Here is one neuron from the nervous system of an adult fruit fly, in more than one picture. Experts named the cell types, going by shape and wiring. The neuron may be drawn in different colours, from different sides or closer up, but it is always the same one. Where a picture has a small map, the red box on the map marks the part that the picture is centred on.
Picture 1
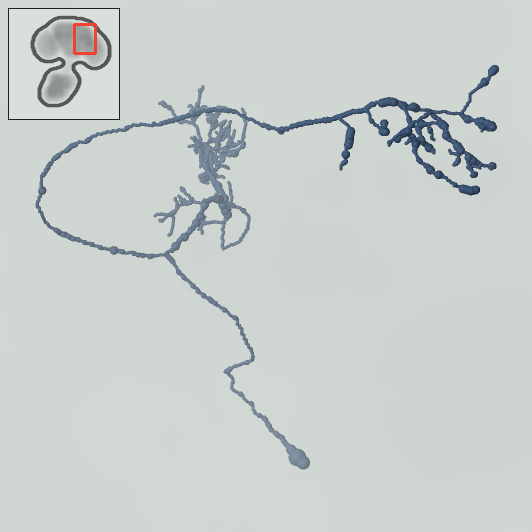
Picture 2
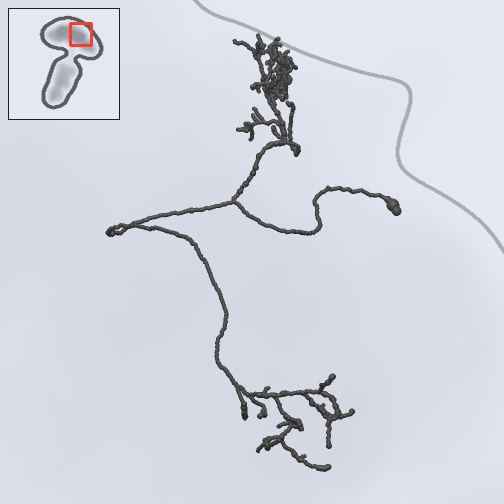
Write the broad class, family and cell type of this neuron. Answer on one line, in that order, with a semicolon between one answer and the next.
central-brain intrinsic neuron; hemilineage ALv1; M_vPNml67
